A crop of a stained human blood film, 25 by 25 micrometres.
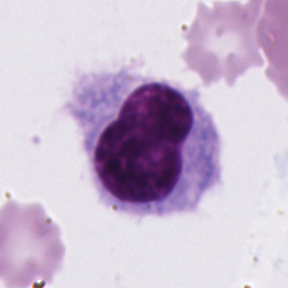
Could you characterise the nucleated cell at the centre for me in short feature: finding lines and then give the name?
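Cell: about 15 by 12 micrometres
Nucleus: about 11 by 8 micrometres, about 50% of the cell's area
Indentations: shallow, on opposite sides of the nucleus, giving a two-lobed look
Chromatin: dark purple, coarsely clumped
Cytoplasm: pale blue-lilac, faintly mottled, no distinct coarse granules
Name: hairy cell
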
